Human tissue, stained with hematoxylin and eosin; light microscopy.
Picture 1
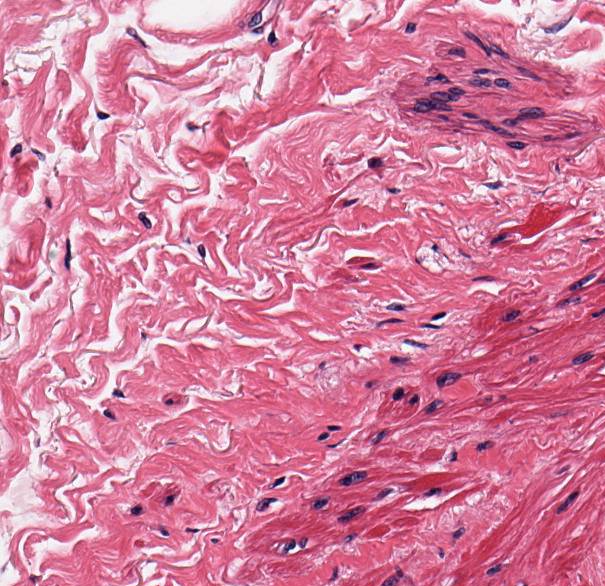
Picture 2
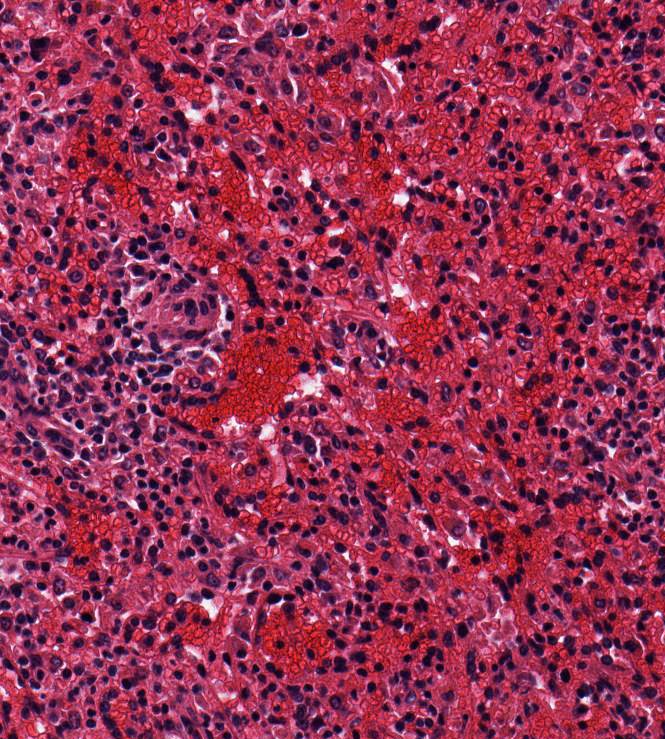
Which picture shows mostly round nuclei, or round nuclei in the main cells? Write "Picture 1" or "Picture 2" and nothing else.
Picture 2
